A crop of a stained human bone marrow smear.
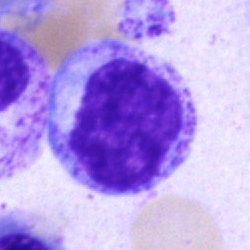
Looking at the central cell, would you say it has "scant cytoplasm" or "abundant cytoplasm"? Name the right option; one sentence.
The cell's cytoplasm is limited to a narrow rim.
